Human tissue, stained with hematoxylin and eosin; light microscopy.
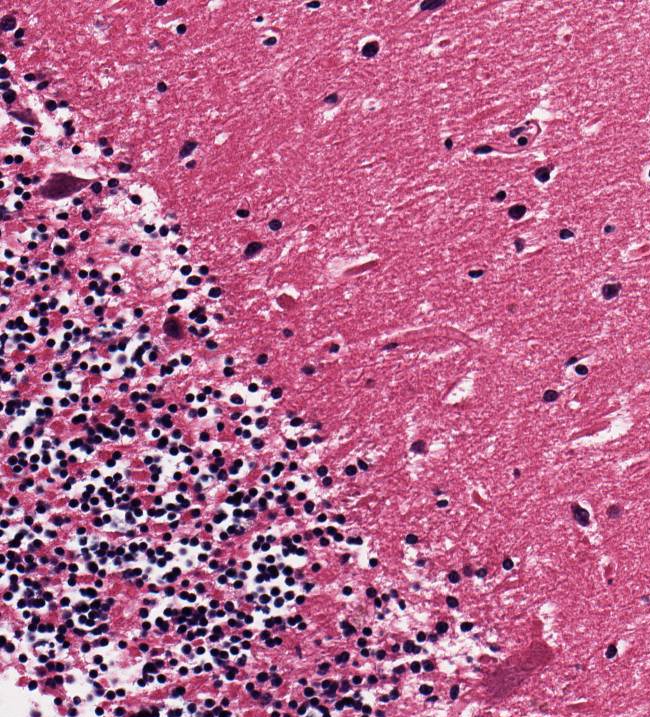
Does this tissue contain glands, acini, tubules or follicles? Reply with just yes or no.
No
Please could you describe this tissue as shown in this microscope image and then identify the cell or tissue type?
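Diagonal border divides field: densely cellular region lower left, sparsely cellular pink region upper right. Lower left: packed small, round, dark-staining nuclei, very little visible cytoplasm. Upper right: finely fibrillary pink neuropil, scattered single nuclei only. Along border: a few large cell bodies with abundant cytoplasm, single and widely spaced. Tissue: cerebellum.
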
